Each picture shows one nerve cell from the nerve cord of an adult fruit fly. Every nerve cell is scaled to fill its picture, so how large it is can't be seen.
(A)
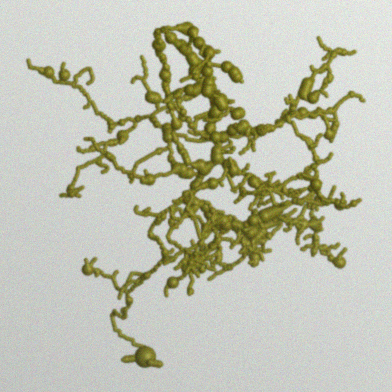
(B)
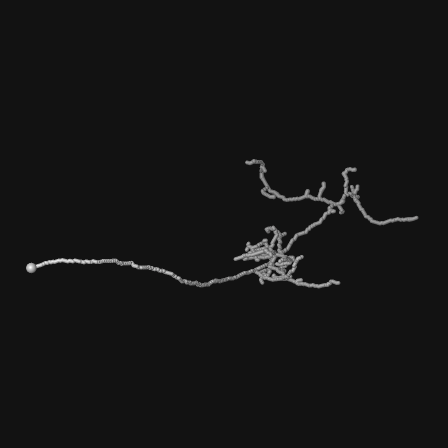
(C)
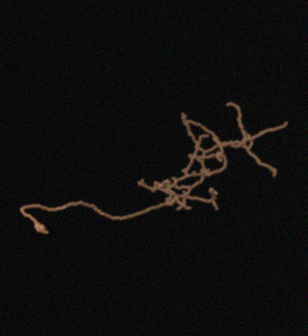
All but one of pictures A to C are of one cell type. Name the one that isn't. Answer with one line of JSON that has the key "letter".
{"letter": "A"}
